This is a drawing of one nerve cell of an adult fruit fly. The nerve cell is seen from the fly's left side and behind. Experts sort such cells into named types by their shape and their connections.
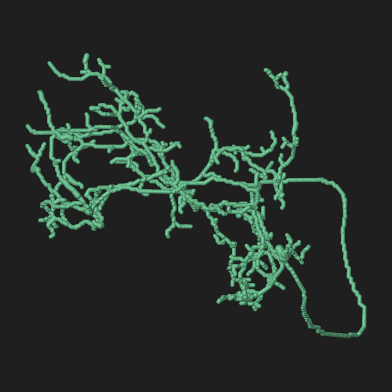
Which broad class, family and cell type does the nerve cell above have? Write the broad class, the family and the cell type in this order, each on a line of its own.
nerve-cord intrinsic neuron
hemilineage 20A.22A
IN20A.22A017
